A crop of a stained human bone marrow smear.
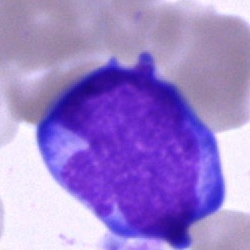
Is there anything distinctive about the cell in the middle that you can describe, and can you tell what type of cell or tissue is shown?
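The nucleus occupies most of the cell, so only a narrow rim of cytoplasm remains. That cytoplasm stains a deep blue. The chromatin is finely stippled, not coarsely clumped. Two small rounded knobs project from the upper edge of the cell. This is a blast.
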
